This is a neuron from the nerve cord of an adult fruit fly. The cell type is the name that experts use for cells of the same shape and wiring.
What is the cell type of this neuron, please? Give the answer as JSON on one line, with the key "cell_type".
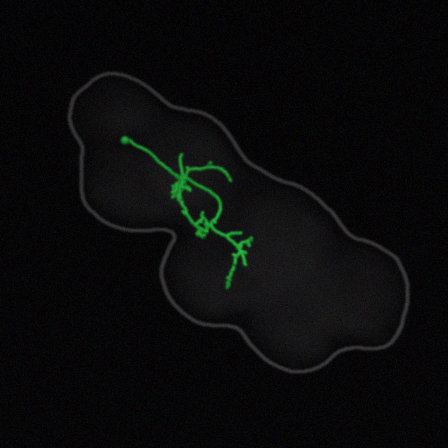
{"cell_type": "IN03B091"}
